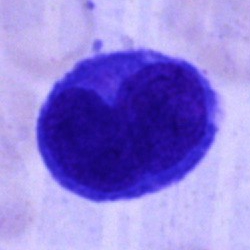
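Blast. Tracing the outline first: oval, wider than it is tall. The chromatin is dense and stains very dark purple. The cytoplasm stains deep blue, and I can make out no distinct granules in it.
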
